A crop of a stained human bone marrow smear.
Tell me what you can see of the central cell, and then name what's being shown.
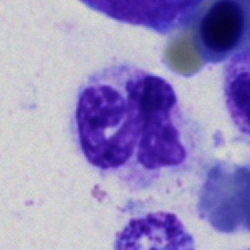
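Coarsely clumped, dark purple chromatin makes up the nucleus, in which no nucleoli are visible. Pale lilac cytoplasm surrounds the nucleus and contains no vacuoles. The cell is a segmented neutrophil.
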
